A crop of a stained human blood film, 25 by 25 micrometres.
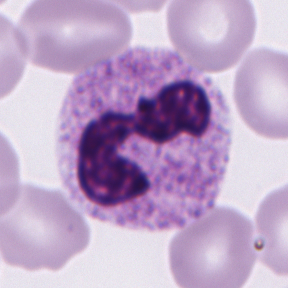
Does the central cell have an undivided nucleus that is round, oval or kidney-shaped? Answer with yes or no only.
No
